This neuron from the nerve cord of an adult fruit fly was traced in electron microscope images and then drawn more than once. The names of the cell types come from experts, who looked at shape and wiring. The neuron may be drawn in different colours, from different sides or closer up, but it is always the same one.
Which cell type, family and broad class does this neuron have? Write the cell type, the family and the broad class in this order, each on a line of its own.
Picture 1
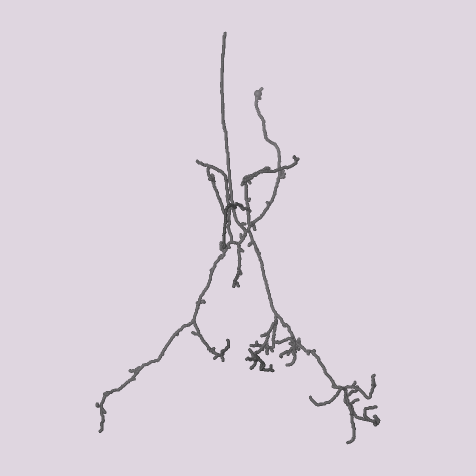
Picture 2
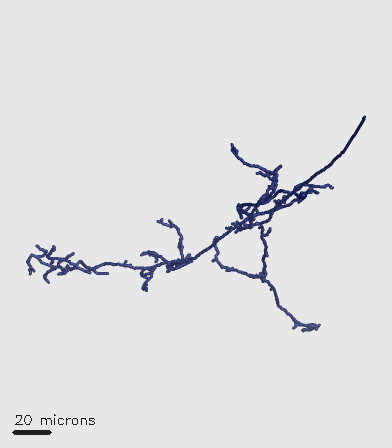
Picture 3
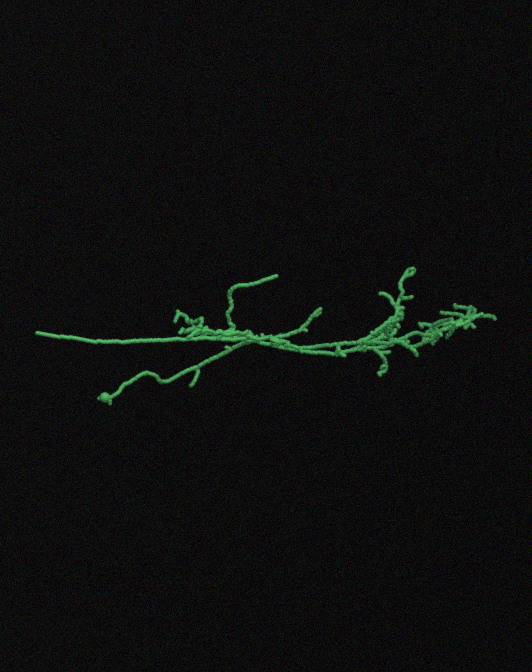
AN08B084
hemilineage 08B
ascending neuron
